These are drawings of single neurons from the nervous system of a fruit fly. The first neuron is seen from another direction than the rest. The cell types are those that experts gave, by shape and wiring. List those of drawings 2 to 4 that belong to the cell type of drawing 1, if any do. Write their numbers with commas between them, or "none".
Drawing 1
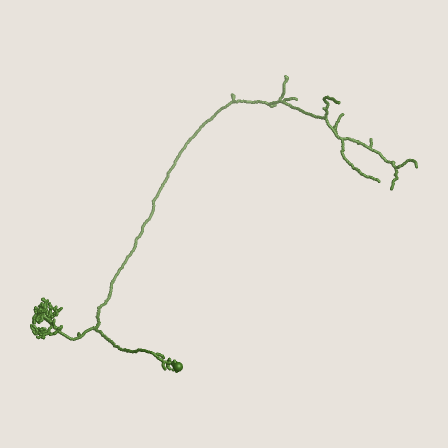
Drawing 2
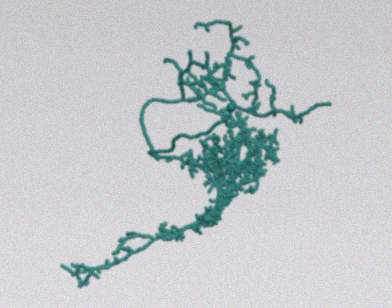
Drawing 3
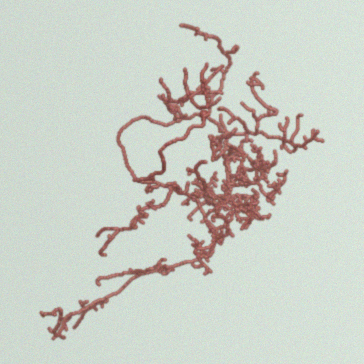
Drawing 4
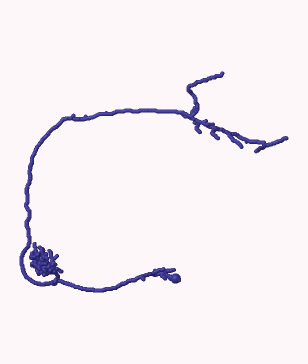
4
